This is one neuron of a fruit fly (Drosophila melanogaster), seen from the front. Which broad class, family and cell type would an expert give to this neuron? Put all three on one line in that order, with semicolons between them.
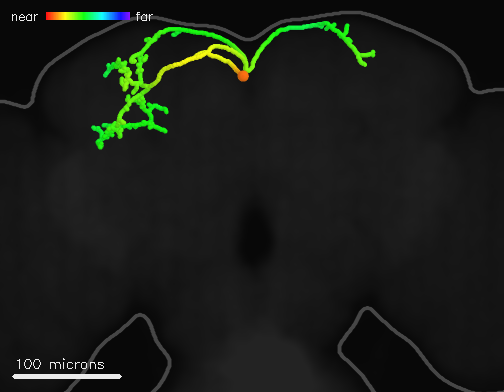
central-brain intrinsic neuron; hemilineage SMPad1; SMP106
